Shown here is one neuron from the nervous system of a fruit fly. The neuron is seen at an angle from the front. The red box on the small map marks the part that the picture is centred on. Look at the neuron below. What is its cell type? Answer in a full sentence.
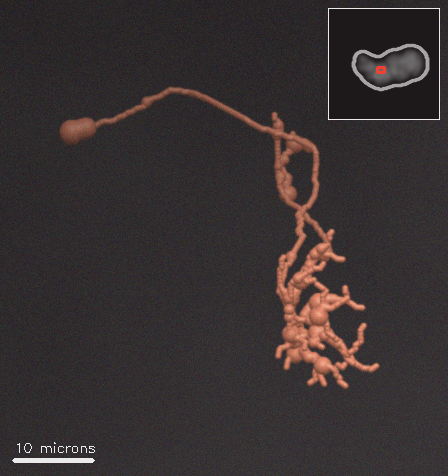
The cell type is T4b.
